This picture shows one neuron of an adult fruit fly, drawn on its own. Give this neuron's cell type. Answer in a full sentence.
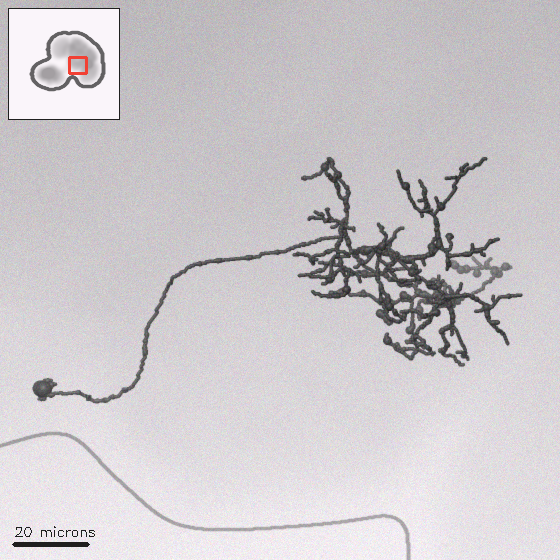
The cell type is IPS001.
